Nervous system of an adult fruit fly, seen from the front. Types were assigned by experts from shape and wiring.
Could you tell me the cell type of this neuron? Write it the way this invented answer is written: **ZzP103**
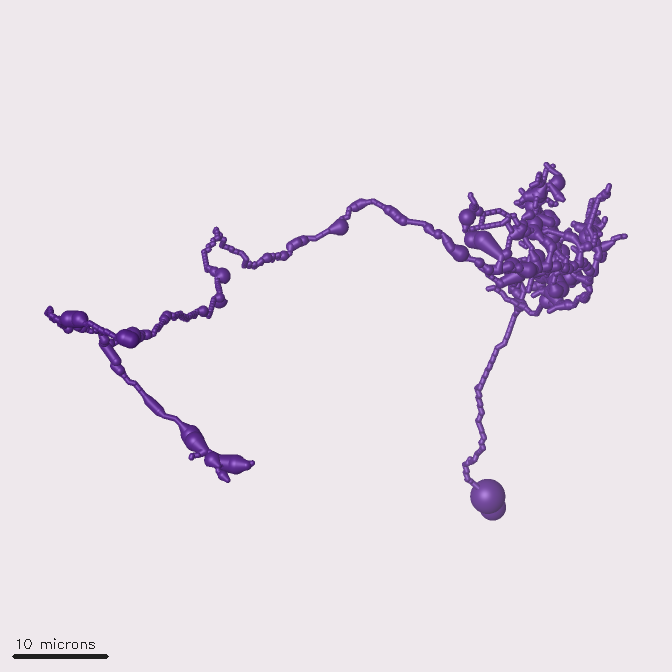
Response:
**IN10B050**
